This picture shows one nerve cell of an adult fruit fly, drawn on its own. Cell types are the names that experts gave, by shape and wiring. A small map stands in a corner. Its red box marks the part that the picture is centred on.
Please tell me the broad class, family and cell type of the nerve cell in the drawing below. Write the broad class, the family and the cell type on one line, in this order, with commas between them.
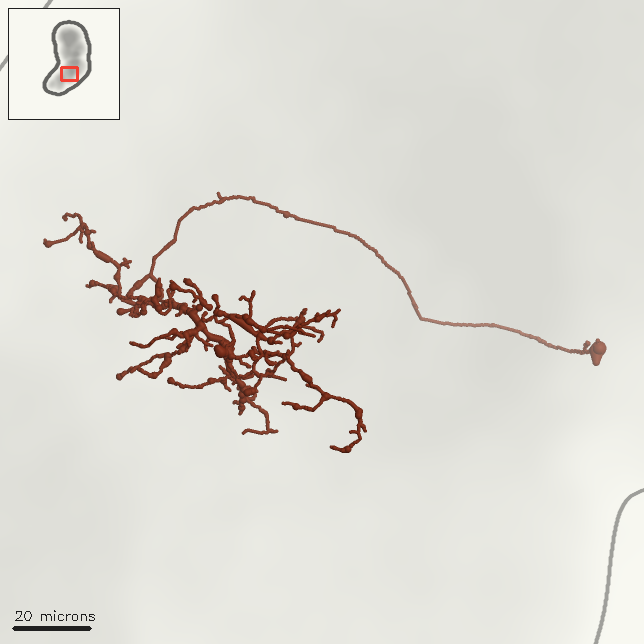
nerve-cord intrinsic neuron, hemilineage 02A, IN02A042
